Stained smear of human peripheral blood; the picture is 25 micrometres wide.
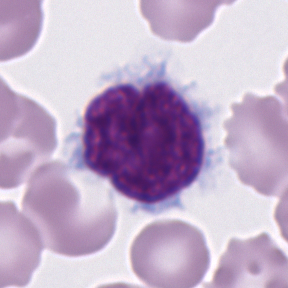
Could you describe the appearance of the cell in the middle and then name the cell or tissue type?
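Looking closely, fine hair-like projections stand out from the cell surface. Its nucleus carries a notch in the top edge, so the outline looks lobed. I can't make out any nucleoli, and the cytoplasm shows no granules. This is a hairy cell.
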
